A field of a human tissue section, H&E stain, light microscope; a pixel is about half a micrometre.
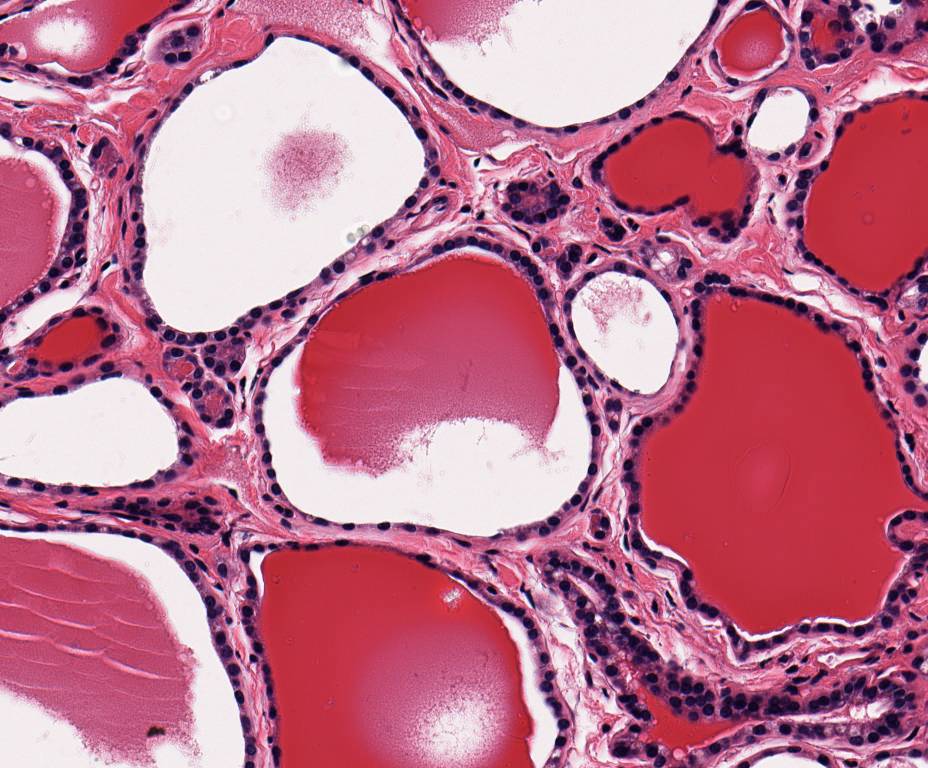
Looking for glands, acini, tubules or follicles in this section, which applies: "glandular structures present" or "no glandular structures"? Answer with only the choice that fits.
Glandular structures present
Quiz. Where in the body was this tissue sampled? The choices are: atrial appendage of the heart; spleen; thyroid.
thyroid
